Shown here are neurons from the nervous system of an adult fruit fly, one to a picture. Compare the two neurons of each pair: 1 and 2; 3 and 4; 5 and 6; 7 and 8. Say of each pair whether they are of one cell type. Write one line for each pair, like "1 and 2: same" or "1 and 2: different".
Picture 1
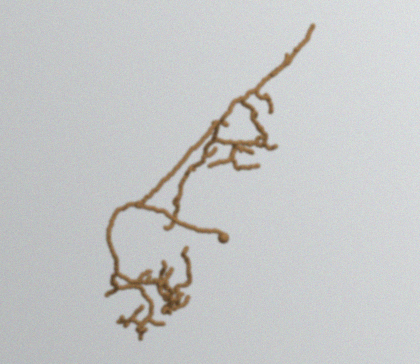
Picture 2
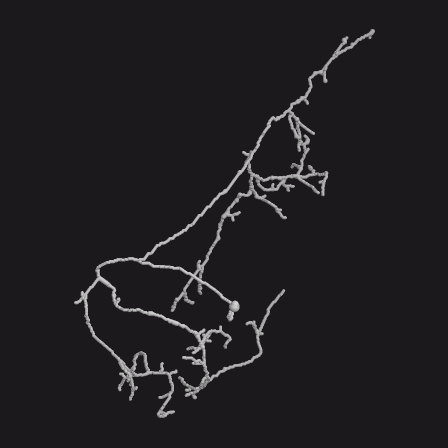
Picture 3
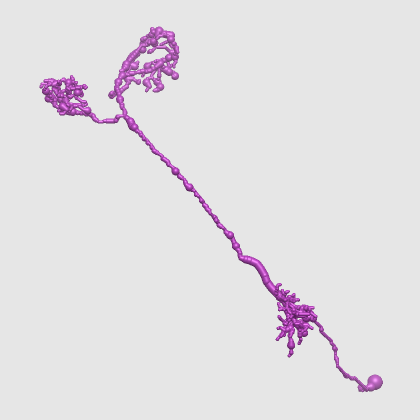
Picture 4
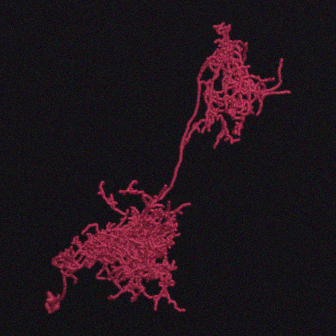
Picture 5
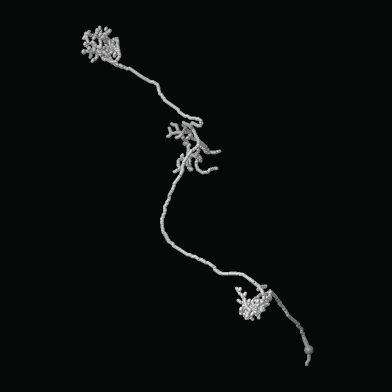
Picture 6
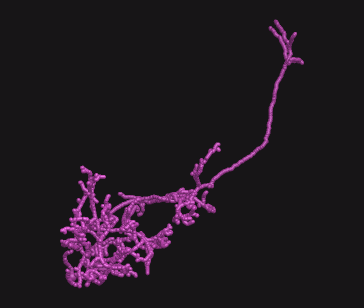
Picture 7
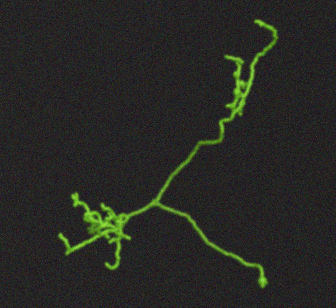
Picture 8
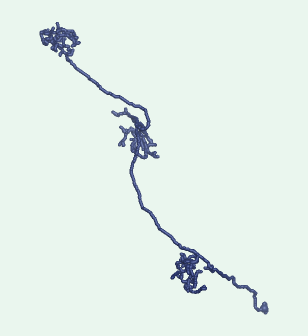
1 and 2: same
3 and 4: different
5 and 6: different
7 and 8: different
